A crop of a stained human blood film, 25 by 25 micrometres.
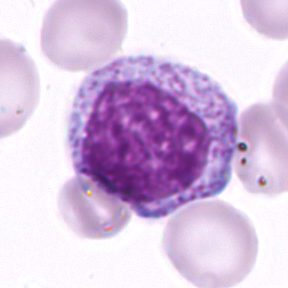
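Myelocyte. Nucleus first: it fills most of the cell and lies toward the lower left. Chromatin next: purple and patchy, with small paler spaces between darker strands. Then the cytoplasm, pale bluish-lilac, with fine purple granules scattered through it. Last, size: about 15 micrometres across.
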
